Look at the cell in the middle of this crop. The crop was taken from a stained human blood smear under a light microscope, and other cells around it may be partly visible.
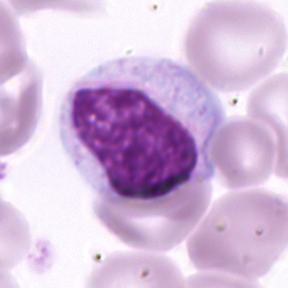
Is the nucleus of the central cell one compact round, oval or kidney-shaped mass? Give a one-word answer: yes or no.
Yes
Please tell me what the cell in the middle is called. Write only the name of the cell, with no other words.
metamyelocyte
